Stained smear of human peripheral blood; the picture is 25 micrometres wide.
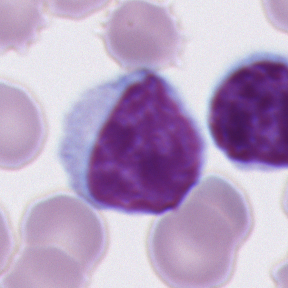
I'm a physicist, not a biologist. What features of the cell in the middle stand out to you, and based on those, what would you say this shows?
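First, the nucleus: roughly triangular with rounded corners, and about 12 by 10 micrometres. Second, its position: off-centre, toward the right side of the cell. Third, the cytoplasm: pale greyish blue, forming a crescent that lies mostly to the left of the nucleus. Last, the name: this is a typical lymphocyte.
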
